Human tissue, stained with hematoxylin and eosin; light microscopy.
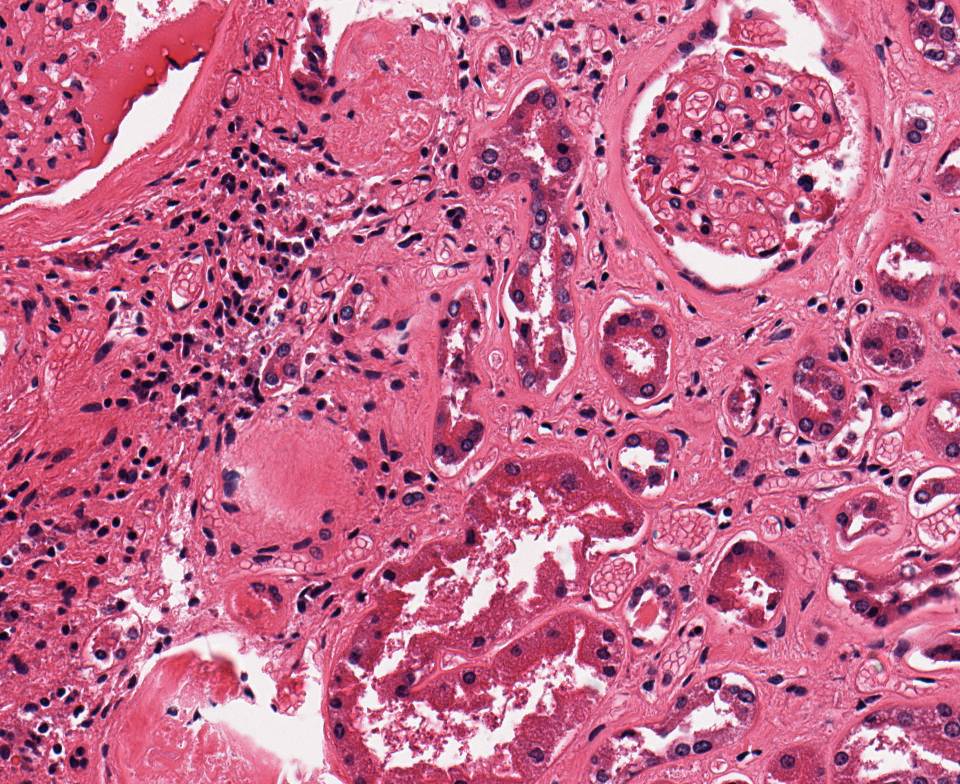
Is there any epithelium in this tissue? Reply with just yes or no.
Yes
